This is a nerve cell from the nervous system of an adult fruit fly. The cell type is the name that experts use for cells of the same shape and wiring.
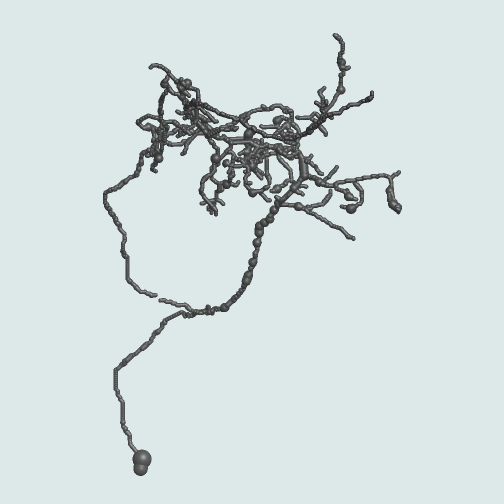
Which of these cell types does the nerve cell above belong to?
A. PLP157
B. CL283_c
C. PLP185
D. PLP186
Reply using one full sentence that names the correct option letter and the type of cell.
The nerve cell is a cell of type PLP185, the type in option C.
